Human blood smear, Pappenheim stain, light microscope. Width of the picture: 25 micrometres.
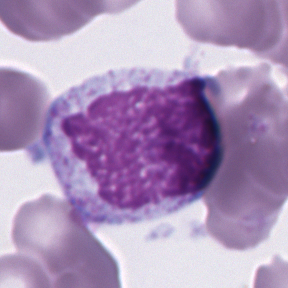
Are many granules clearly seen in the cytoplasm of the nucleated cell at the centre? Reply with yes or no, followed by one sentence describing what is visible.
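Yes. Fine purple granules are scattered throughout the cytoplasm.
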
